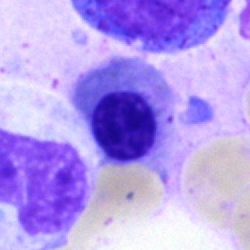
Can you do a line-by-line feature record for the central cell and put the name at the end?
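Nucleus: sits off-centre, toward the bottom of the cell
Nucleolus: none visible in the nucleus
Cytoplasm colour: pale greyish-blue
Cytoplasm granules: none to be seen
Name: erythroblast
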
